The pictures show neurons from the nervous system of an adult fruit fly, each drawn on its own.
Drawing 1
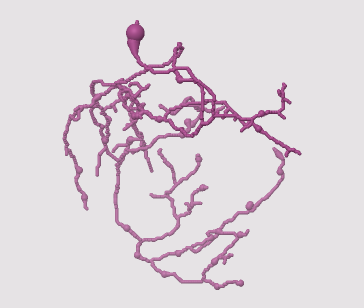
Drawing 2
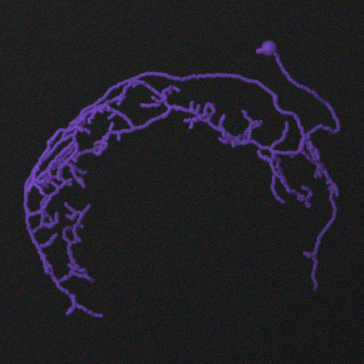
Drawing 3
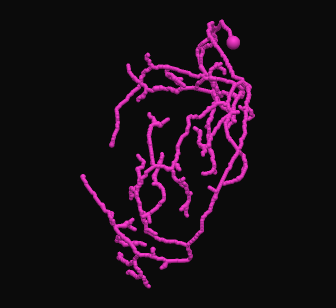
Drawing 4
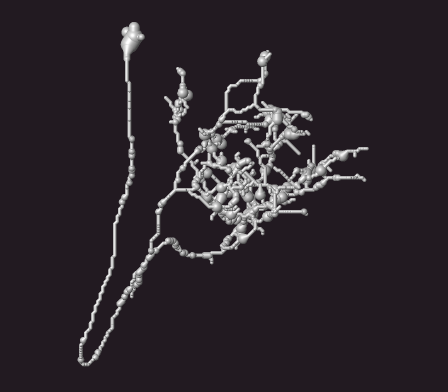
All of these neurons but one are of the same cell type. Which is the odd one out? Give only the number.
4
